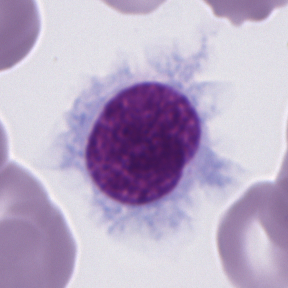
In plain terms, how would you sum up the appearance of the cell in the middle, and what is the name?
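Fine hair-like projections fringe the cytoplasm all round. Outline ragged and indistinct, not smooth. Cytoplasm pale greyish-blue. Chromatin finely stippled, no coarse dense blocks. Cell: hairy cell.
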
